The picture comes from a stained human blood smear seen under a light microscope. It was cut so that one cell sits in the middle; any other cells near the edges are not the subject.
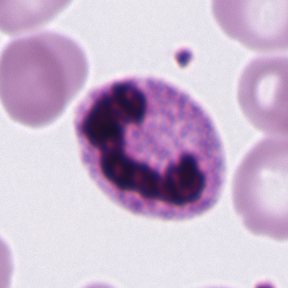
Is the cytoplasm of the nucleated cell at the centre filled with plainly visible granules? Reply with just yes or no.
Yes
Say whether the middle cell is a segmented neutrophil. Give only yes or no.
yes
